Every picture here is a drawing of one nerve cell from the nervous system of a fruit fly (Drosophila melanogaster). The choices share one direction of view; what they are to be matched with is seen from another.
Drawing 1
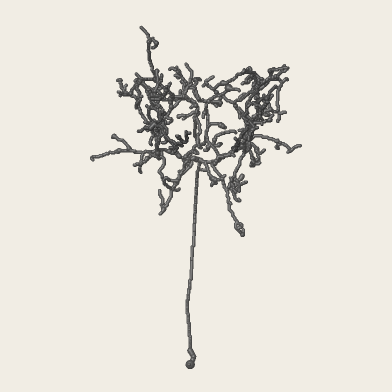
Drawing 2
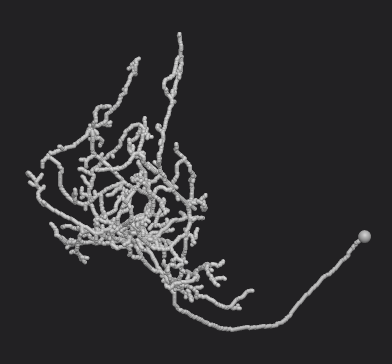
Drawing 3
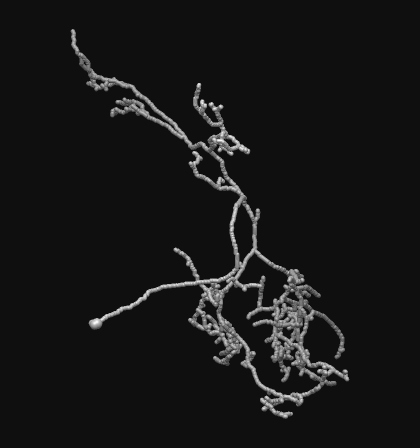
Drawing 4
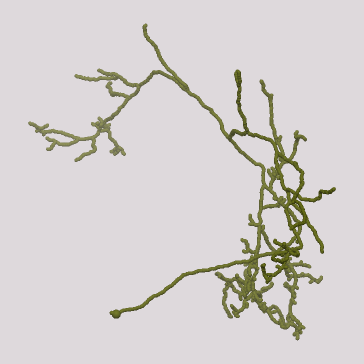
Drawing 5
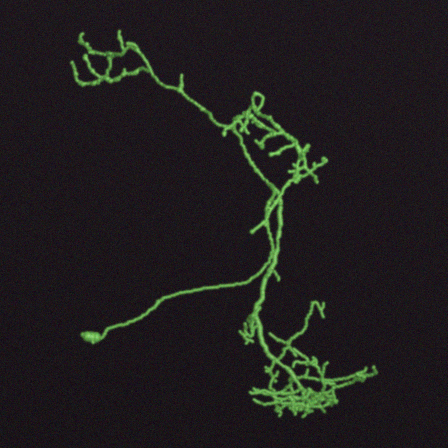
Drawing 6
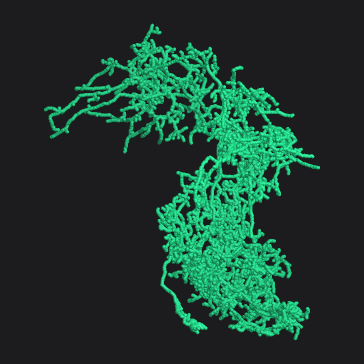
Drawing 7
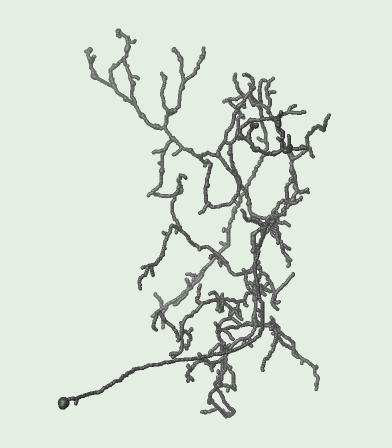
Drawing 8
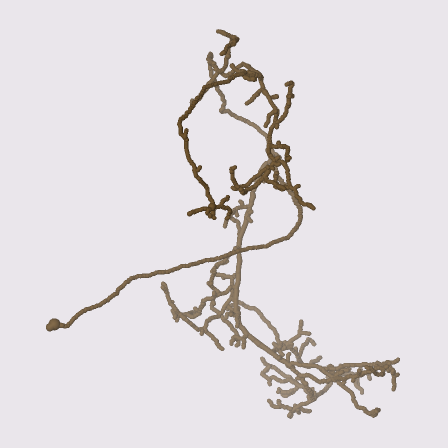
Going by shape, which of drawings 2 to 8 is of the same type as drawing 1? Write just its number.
2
